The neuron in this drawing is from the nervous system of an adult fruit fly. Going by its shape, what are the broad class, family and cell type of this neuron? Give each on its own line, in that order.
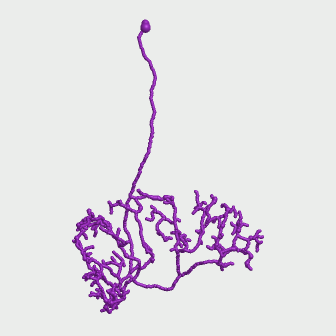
central-brain intrinsic neuron
hemilineage DM6_dorso_medial
FB5U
